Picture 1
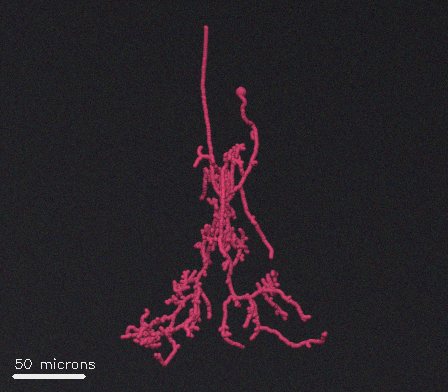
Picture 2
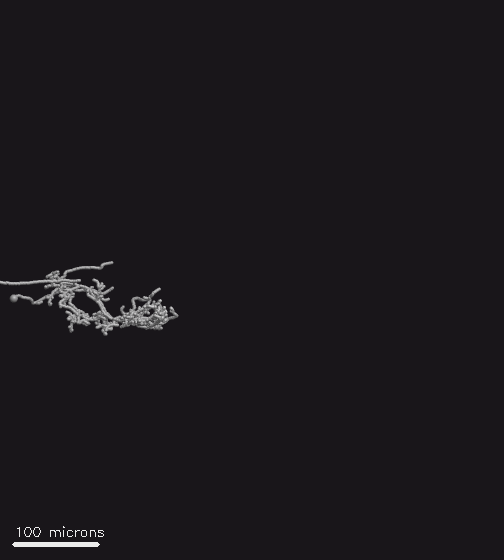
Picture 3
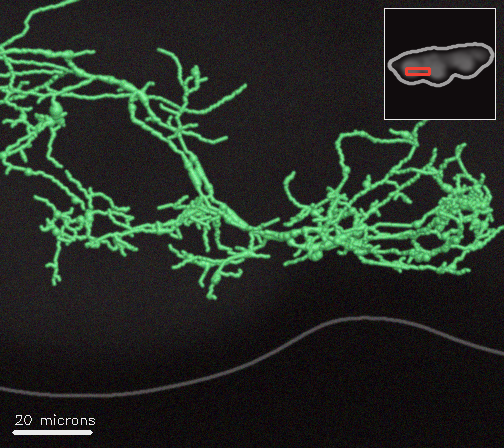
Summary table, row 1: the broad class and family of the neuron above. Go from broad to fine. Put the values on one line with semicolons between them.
ascending neuron; hemilineage 08B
